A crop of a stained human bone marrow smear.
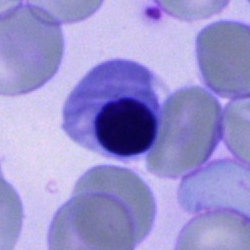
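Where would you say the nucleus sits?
Off-centre, toward the lower right of the cell, with no nucleoli visible.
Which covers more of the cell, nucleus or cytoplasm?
The cytoplasm, and it shows no granules.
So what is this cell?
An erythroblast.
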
